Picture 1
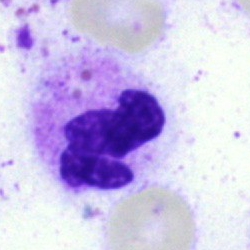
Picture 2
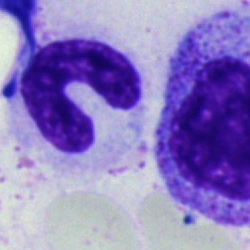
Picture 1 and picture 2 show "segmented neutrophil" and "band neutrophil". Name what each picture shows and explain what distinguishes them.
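Picture 1 shows a segmented neutrophil, and picture 2 shows a band neutrophil. The nucleus in picture 1 is irregularly folded, with clefts dividing it into lobes. In picture 2 the nucleus is a single unsegmented curved band bent into a horseshoe shape.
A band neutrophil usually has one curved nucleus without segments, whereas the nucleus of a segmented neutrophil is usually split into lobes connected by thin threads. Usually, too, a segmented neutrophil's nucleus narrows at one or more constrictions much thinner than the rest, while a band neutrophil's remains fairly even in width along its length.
Both nuclei have dark purple, coarsely clumped chromatin, dense in picture 1 and with small paler patches in picture 2. The cytoplasm in picture 1 is a pale pinkish lilac, with fine pinkish-purple granules scattered through it, densest toward the upper left. In picture 2 the cytoplasm is plentiful and very pale, almost colourless with a faint lilac tint, and lacks coarse dark granules.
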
